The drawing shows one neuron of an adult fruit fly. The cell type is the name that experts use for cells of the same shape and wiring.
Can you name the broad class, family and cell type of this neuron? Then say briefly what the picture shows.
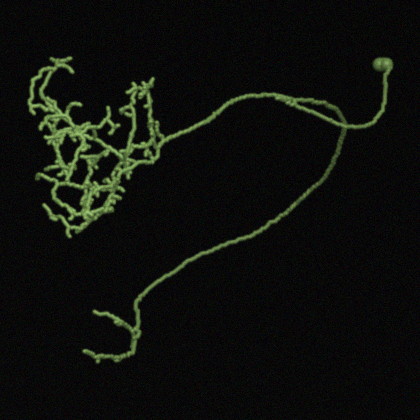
Its broad class is central-brain intrinsic neuron. Its family is hemilineage SLPa&l1_lateral. The cell type is PLP037. The cell body can be seen at the upper right of the picture. Dozens of branch ends can be seen.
